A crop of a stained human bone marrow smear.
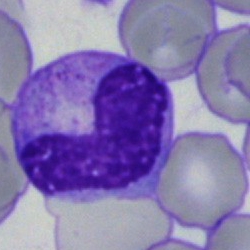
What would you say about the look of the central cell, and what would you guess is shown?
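Starting with the nucleus: it's deeply indented, the notch facing the upper left, and it takes up the lower and right parts of the cell. The cytoplasm, pale lilac, sits mainly in the upper left and holds fine, scattered pinkish-purple granules. It is a band neutrophil.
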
